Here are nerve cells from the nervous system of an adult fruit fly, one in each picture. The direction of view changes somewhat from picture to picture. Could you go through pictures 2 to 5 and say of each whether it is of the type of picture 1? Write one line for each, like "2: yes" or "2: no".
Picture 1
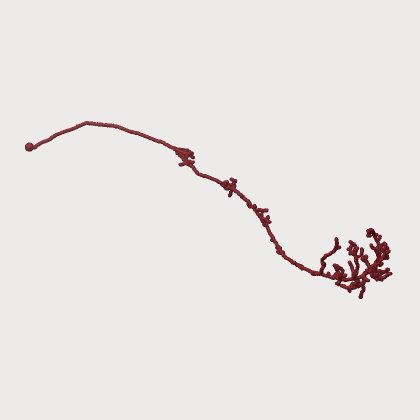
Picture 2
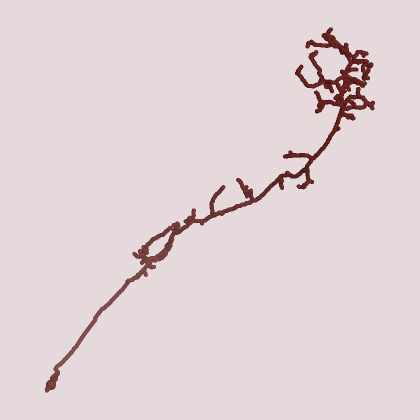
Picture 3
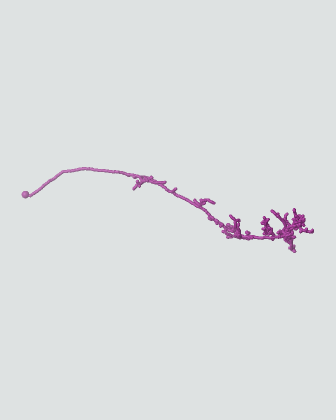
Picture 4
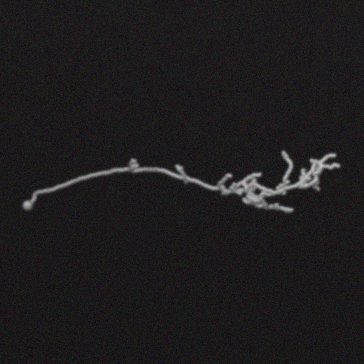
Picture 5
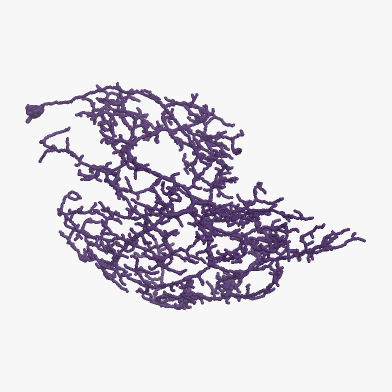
2: yes
3: yes
4: yes
5: no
